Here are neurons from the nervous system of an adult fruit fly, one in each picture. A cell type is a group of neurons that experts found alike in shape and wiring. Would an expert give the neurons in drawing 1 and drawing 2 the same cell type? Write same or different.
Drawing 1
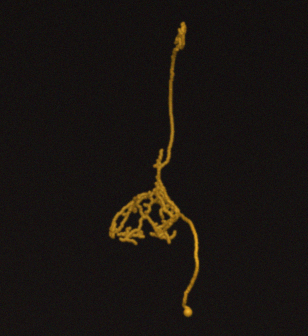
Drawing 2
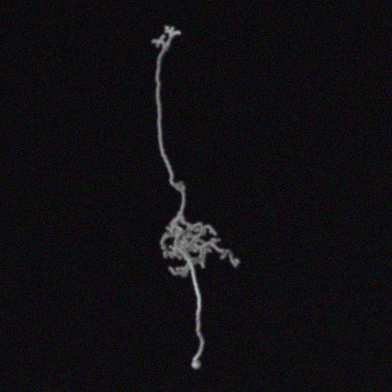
same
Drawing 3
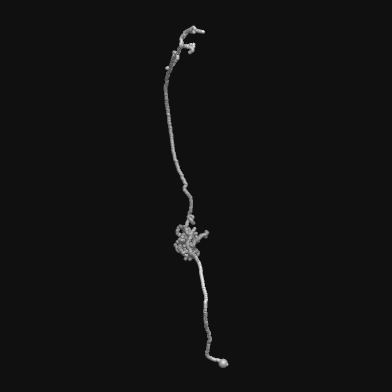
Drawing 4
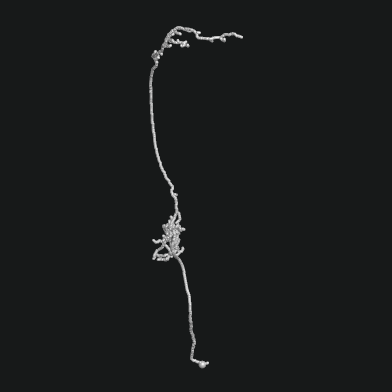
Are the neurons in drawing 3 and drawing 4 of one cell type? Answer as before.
same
